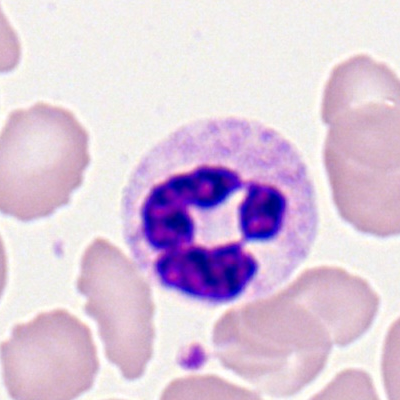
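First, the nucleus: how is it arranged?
In several lobes forming a ring around a pale central space.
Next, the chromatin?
Dark purple and coarsely clumped.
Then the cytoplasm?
Abundant and pale pinkish-lilac, with fine, faint lilac granules throughout.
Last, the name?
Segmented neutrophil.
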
